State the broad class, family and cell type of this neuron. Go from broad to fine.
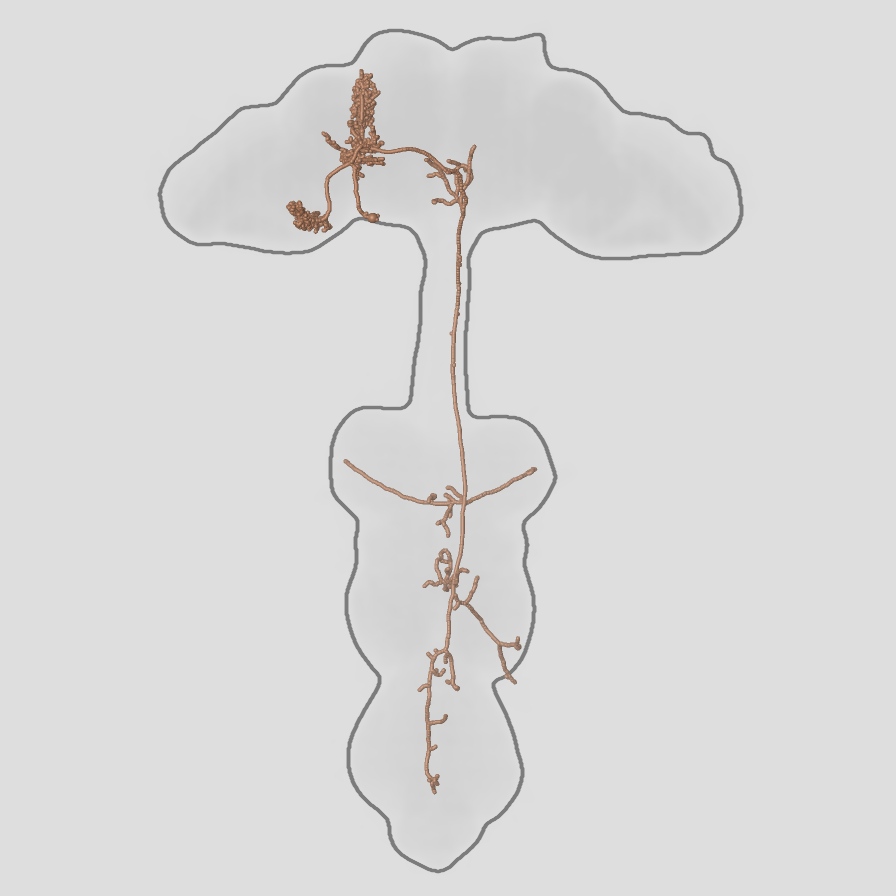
descending neuron; DNp; DNp11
